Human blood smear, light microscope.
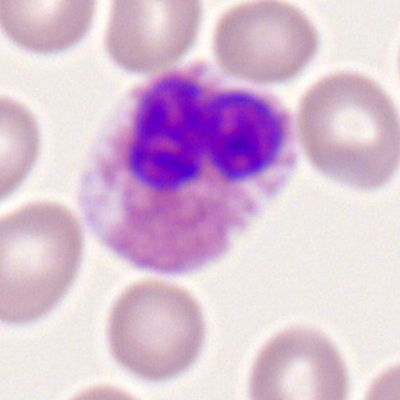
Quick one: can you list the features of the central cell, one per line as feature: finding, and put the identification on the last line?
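Outline: roughly round
Nucleus: two lobes
Nuclear position: upper part of the cell
Cytoplasm: abundant, filling the lower half of the cell
Name: eosinophil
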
